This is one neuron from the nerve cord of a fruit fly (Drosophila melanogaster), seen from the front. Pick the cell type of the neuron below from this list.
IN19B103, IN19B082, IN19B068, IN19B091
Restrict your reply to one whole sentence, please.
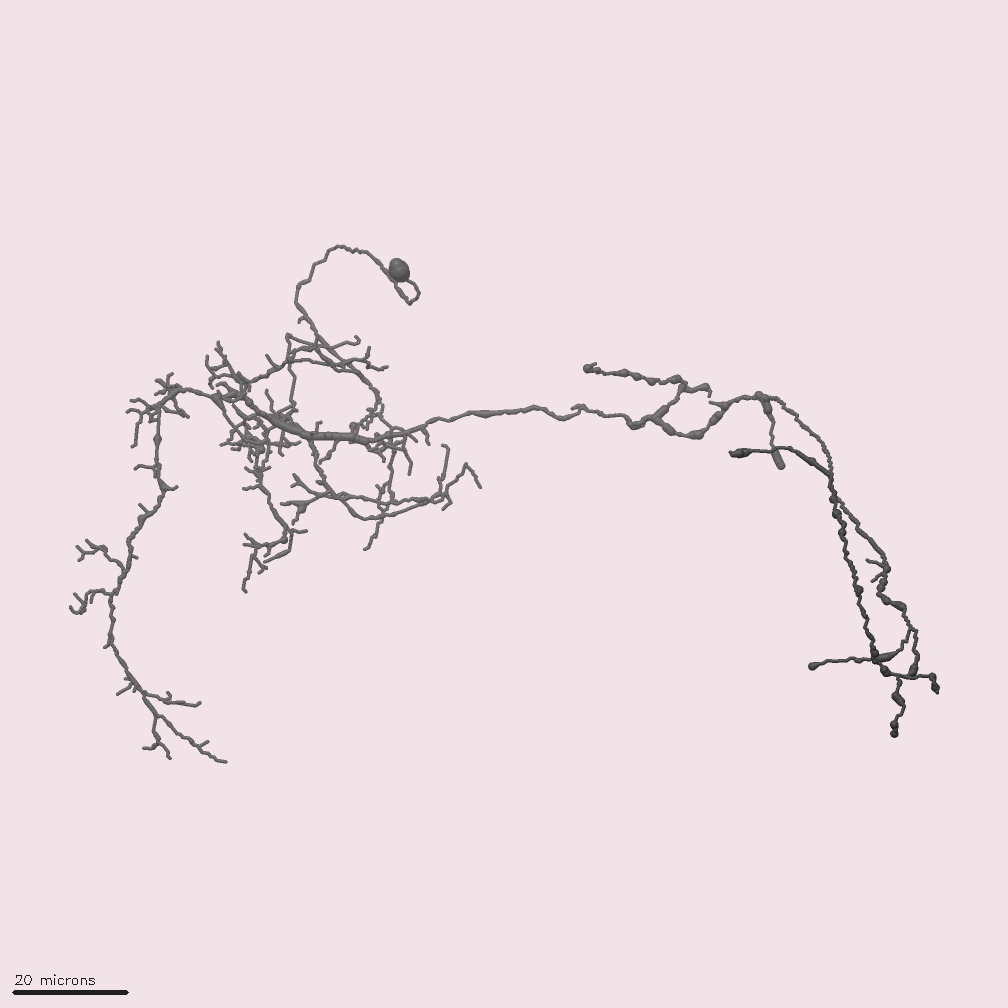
Among cell types, the one for this neuron is IN19B082.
